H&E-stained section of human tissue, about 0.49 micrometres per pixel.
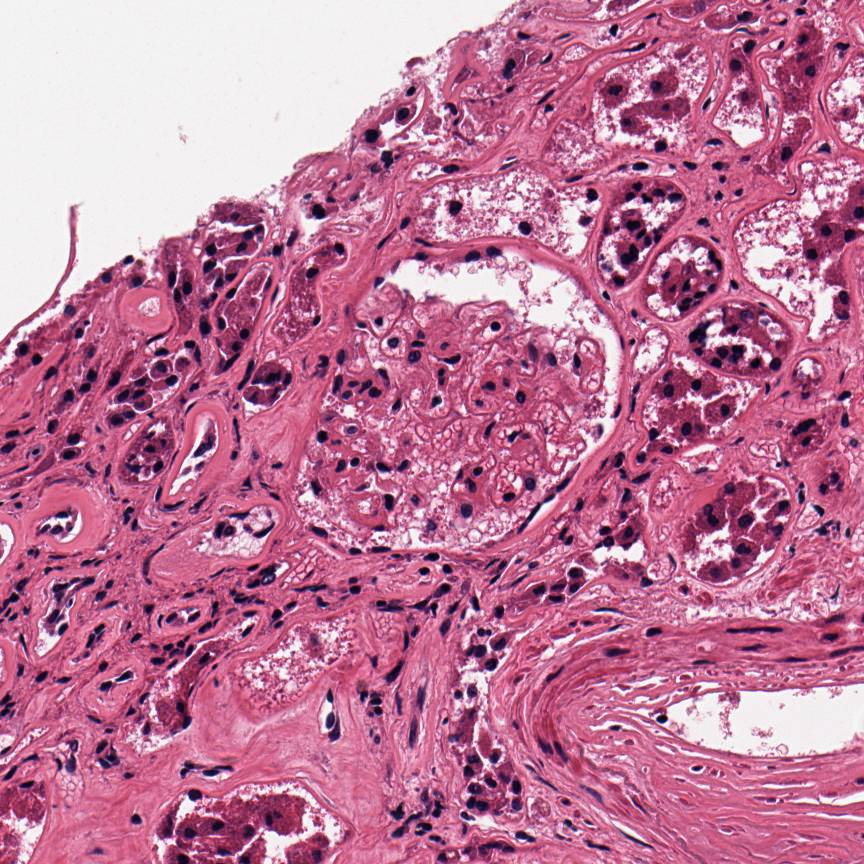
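Renal cortex, haematoxylin and eosin stain. First, near the centre of the field: a single glomerulus enclosed by Bowman's capsule. Second, in the lower right corner: a thick-walled muscular artery whose smooth muscle cells run circumferentially. Third, on the left side: several small vessels with thick, glassy pink walls around narrow lumens. Last, the tissue edge runs diagonally, leaving empty white slide in the upper left corner.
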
